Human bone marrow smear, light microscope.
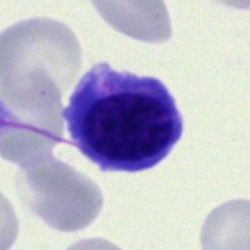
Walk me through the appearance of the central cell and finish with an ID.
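First, the outline: roughly round, ragged and irregular at the upper left. Second, the nucleus fills most of the cell, with a wider band of cytoplasm at the upper left. Third, deep blue cytoplasm. Fourth, dark, dense, coarsely clumped chromatin. This is an erythroblast.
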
